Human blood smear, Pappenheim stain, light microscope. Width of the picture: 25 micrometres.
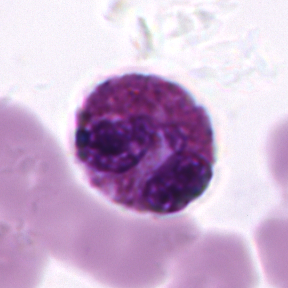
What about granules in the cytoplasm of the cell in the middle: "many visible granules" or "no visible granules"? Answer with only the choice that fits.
Many visible granules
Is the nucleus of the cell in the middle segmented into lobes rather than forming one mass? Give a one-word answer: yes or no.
Yes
